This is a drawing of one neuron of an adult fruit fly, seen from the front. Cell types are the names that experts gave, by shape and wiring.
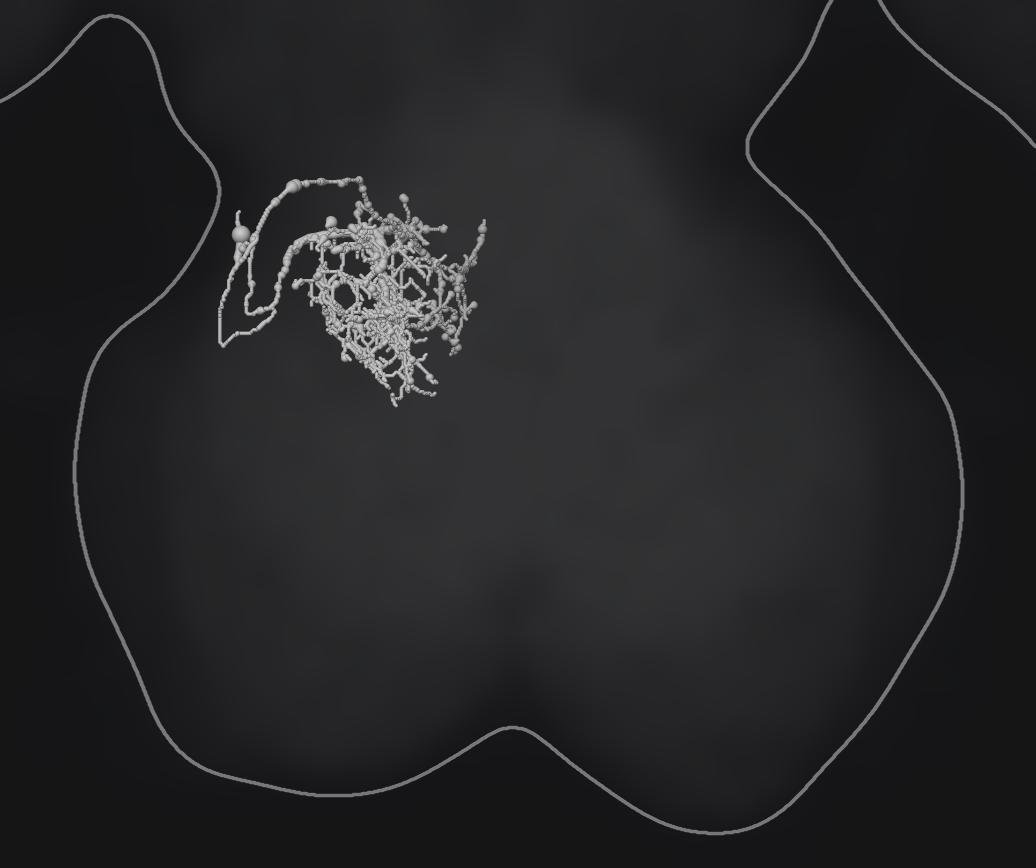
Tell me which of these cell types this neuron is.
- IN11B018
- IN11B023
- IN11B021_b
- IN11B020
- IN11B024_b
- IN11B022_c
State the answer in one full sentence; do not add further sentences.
The cell type given to this neuron is IN11B018.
